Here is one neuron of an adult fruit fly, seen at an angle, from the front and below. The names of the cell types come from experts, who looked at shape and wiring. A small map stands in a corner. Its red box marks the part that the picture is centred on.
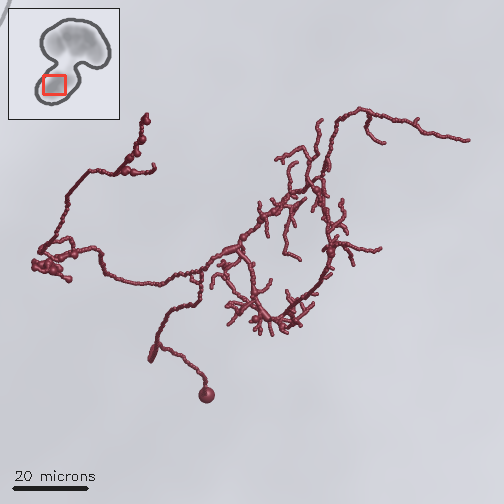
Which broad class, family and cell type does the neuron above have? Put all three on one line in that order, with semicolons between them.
nerve-cord intrinsic neuron; hemilineage 07B; IN07B094_b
